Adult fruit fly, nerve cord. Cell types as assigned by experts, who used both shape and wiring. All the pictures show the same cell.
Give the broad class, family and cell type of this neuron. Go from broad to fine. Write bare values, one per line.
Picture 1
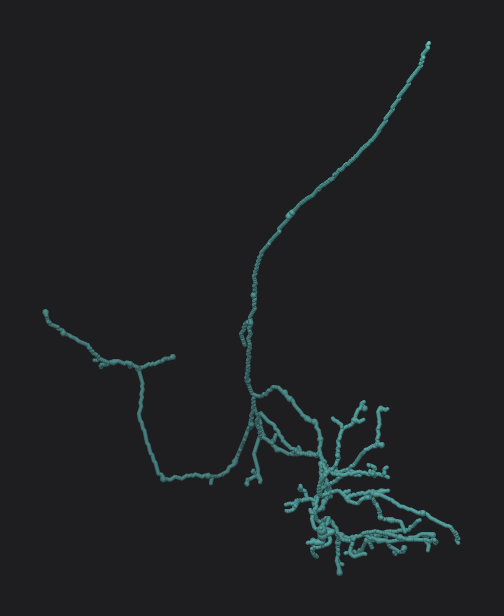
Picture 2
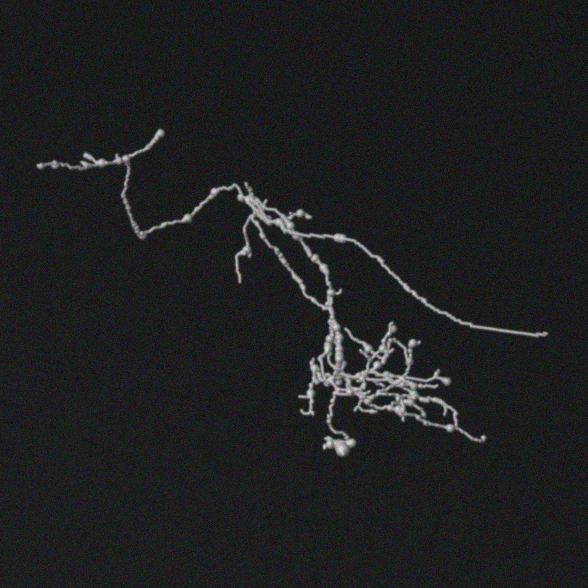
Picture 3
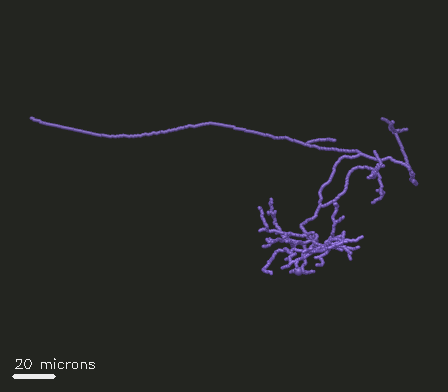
ascending neuron
hemilineage 01B
AN01B011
